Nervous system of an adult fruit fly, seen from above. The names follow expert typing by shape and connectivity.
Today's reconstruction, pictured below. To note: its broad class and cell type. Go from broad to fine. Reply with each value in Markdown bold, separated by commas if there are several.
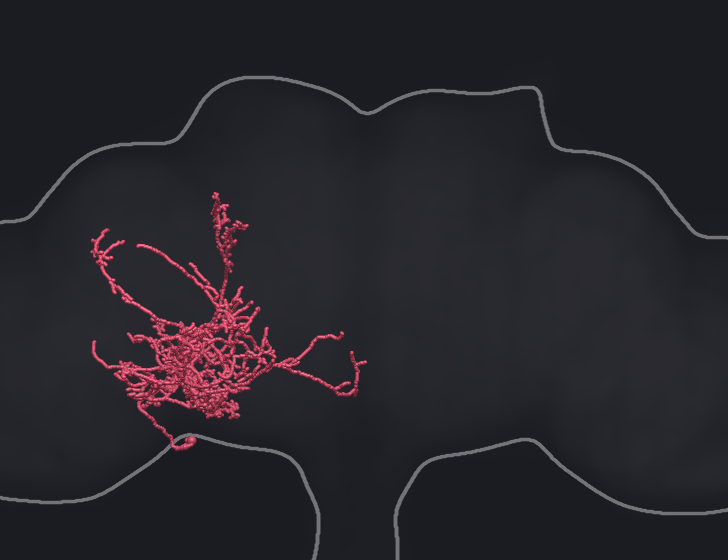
**central-brain intrinsic neuron**, **PLP177**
